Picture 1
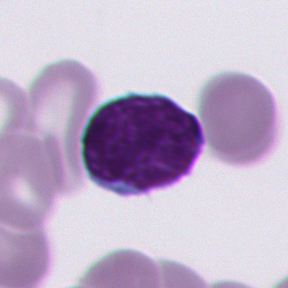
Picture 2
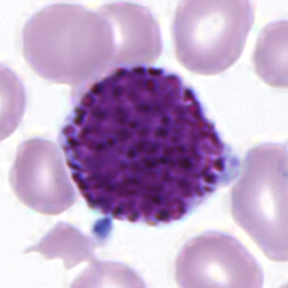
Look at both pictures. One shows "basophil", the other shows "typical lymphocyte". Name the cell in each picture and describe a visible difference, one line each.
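The cell in picture 1 is a typical lymphocyte. No granules are seen in the cytoplasm.
The cell in picture 2 is a basophil. The cell is crowded with coarse dark purple granules.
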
